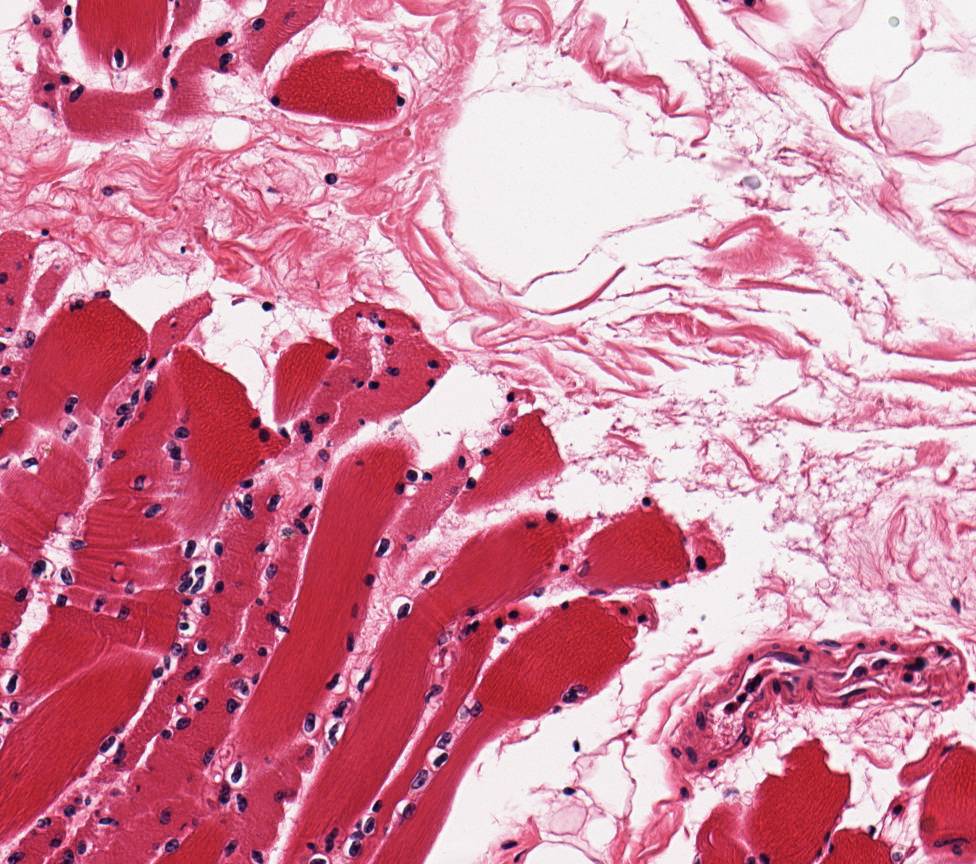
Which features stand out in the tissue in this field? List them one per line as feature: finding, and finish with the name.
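Fibres: running obliquely from lower left toward upper right in the lower half
Striations: faint and transverse, visible in some fibres on the left
Nuclei: small, dark, oval, along the fibre edges rather than their centres
Connective tissue: loose, wavy pink collagen strands with wide pale spaces, upper right
Name: skeletal muscle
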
